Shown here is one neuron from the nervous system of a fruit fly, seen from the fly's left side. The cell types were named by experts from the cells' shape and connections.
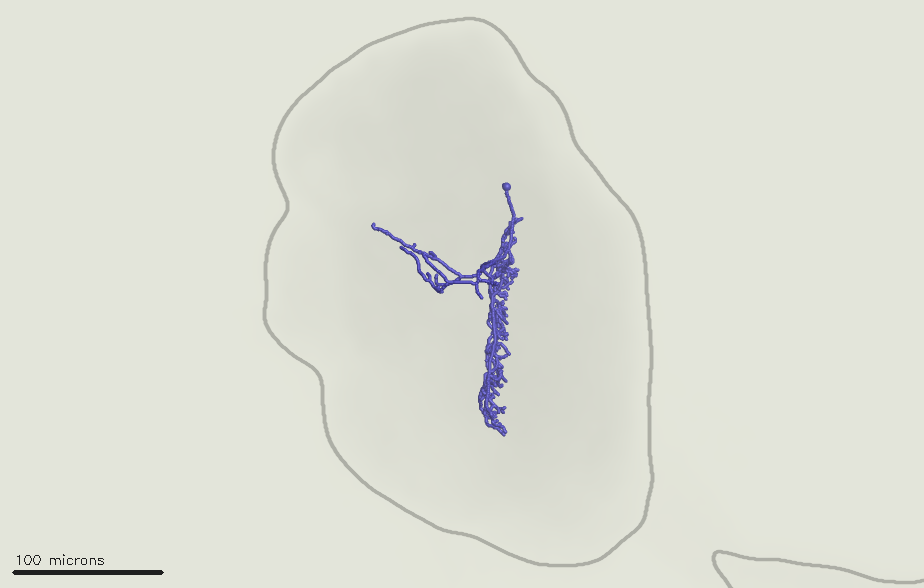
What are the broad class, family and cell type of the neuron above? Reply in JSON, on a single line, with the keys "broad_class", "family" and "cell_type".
{"broad_class": "visual projection neuron", "family": "hemilineage VPNp1_lateral", "cell_type": "LoVP92"}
